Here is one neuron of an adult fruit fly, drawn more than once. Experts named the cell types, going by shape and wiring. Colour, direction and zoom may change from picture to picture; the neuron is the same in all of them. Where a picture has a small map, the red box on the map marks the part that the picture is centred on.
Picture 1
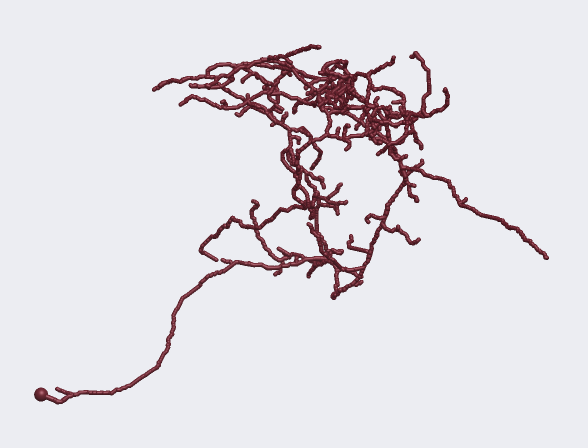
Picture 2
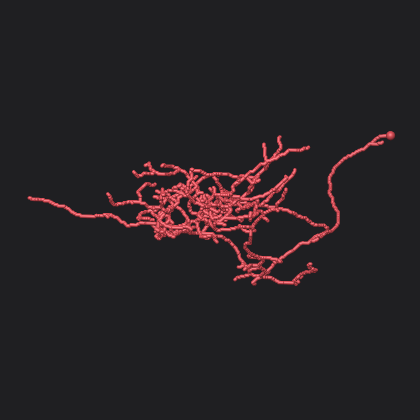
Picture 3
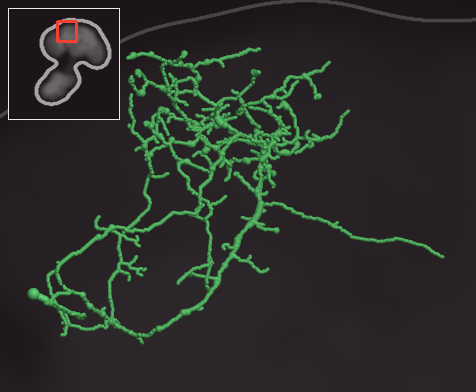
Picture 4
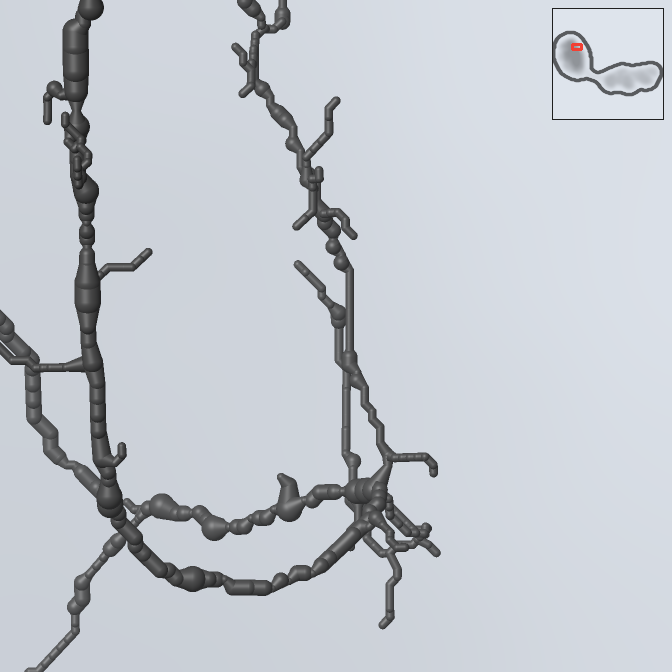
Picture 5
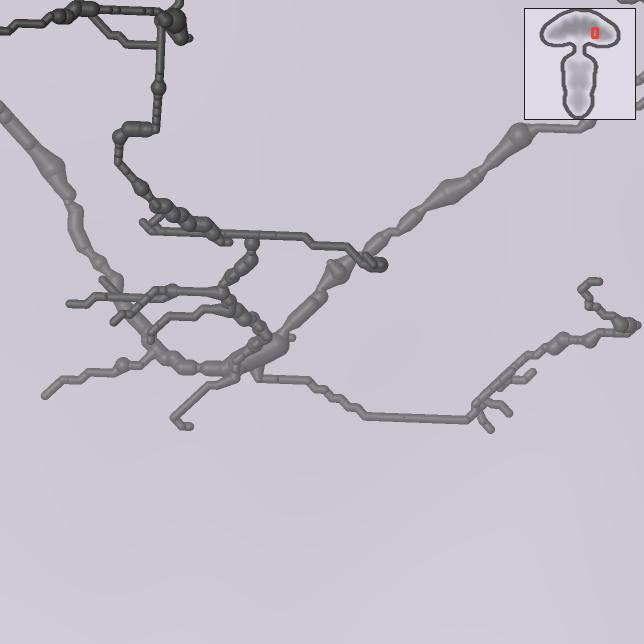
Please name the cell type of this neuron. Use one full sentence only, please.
This neuron represents the cell type SLP341_a.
